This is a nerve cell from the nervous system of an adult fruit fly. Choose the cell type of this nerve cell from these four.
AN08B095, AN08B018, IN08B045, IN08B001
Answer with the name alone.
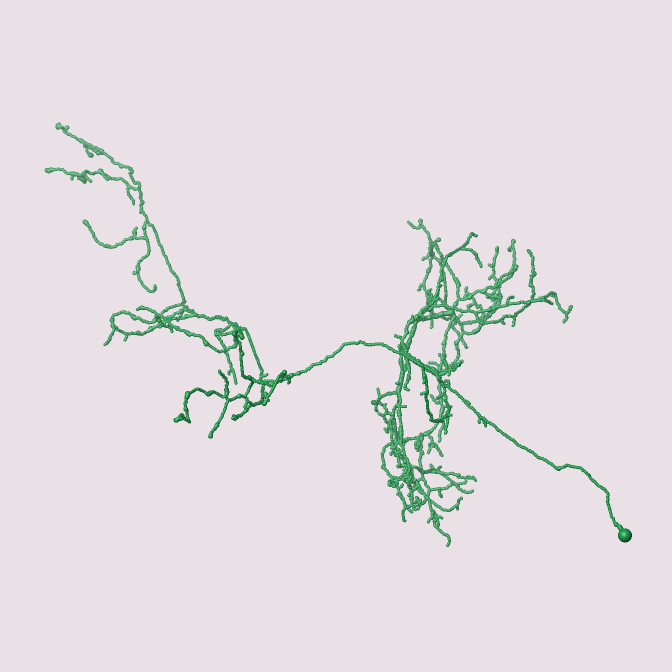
IN08B045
